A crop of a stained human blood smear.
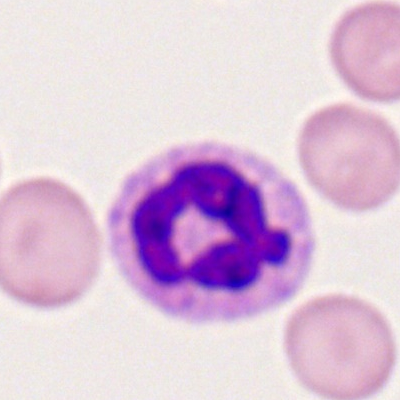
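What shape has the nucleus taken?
A closed ring around a central pale area.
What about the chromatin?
Dark purple and densely clumped.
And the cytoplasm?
Pale pinkish-lilac, with fine, faint granules.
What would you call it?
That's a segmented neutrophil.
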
